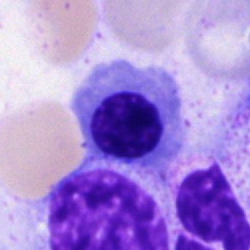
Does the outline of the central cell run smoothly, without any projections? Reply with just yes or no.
No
